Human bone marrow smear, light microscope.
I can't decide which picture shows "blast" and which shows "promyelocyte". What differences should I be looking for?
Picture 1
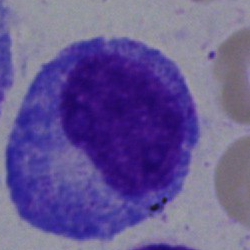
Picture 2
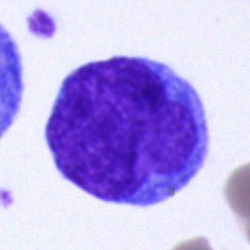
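Two quite different cells here: picture 1 holds the promyelocyte, picture 2 the blast. In the promyelocyte the cytoplasm is abundant and stains deep blue, whereas in the blast it forms only a narrow blue rim around a nucleus that fills most of the cell.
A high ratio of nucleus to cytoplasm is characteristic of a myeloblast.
That rim in the blast is widest on the right side of the cell. The promyelocyte's nucleus lies off-centre, pushed toward the upper right of the cell.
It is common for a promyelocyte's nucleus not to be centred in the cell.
Against that nucleus, on its lower-left side, sits a paler, lightly stained zone of cytoplasm. Two tiny black dots lie at the lower-right edge of the promyelocyte's nucleus. The blast's chromatin is fine and evenly spread, with no coarse clumps. The outlines differ as well: the promyelocyte is roughly round with a finely ragged edge, the blast round and smooth. To the right of the promyelocyte, without touching it, lie pale non-nucleated red cells.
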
